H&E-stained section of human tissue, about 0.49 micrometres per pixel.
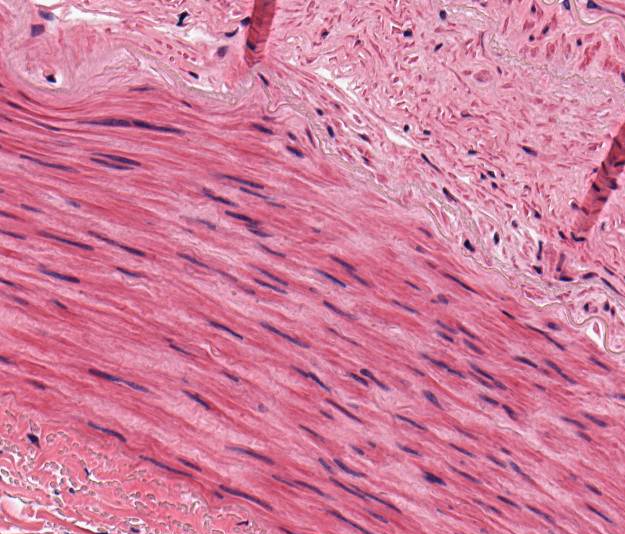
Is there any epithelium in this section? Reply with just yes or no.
No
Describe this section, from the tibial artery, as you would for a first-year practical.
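Parallel muscle cells run along the length of the band. Their nuclei are elongated and cigar-shaped, with blunt ends. The fibres show no cross-striations. In the upper right of the field lies loose, paler connective tissue containing scattered small dark nuclei.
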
